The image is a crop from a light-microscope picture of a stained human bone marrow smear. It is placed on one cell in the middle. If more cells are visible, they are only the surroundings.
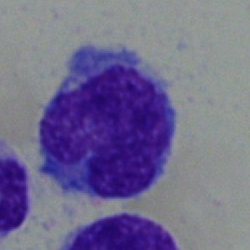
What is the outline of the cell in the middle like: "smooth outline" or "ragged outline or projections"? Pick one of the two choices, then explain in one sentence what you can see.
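Ragged outline or projections. The cell outline is irregular, with a ragged edge at the top.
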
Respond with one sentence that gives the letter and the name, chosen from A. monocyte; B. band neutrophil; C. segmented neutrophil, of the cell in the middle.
The cell placed in the middle is a monocyte; option A is correct.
